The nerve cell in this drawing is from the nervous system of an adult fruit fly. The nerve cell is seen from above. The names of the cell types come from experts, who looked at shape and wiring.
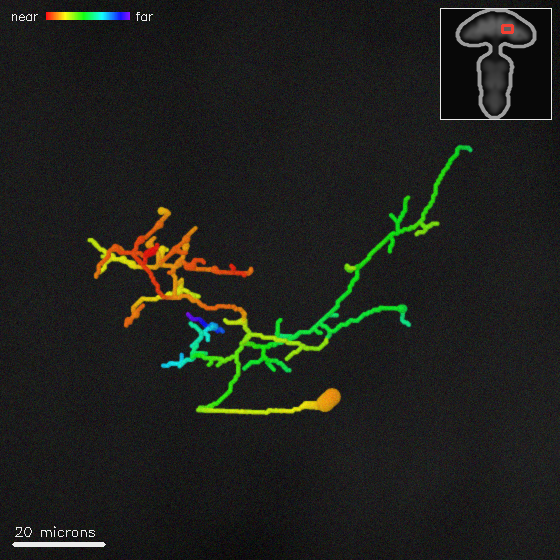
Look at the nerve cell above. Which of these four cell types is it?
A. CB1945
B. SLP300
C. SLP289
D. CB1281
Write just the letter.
D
